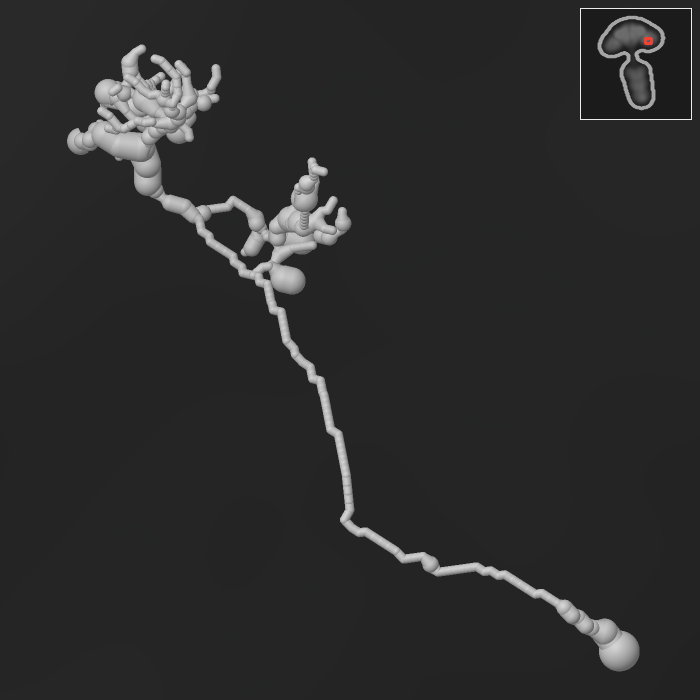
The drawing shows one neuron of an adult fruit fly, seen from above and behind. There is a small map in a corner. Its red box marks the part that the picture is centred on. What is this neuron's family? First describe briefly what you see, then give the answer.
The cell body can be seen at the lower right of the picture. In this view it is about as wide as it is tall. This is an optic-lobe intrinsic neuron. Its family is T.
